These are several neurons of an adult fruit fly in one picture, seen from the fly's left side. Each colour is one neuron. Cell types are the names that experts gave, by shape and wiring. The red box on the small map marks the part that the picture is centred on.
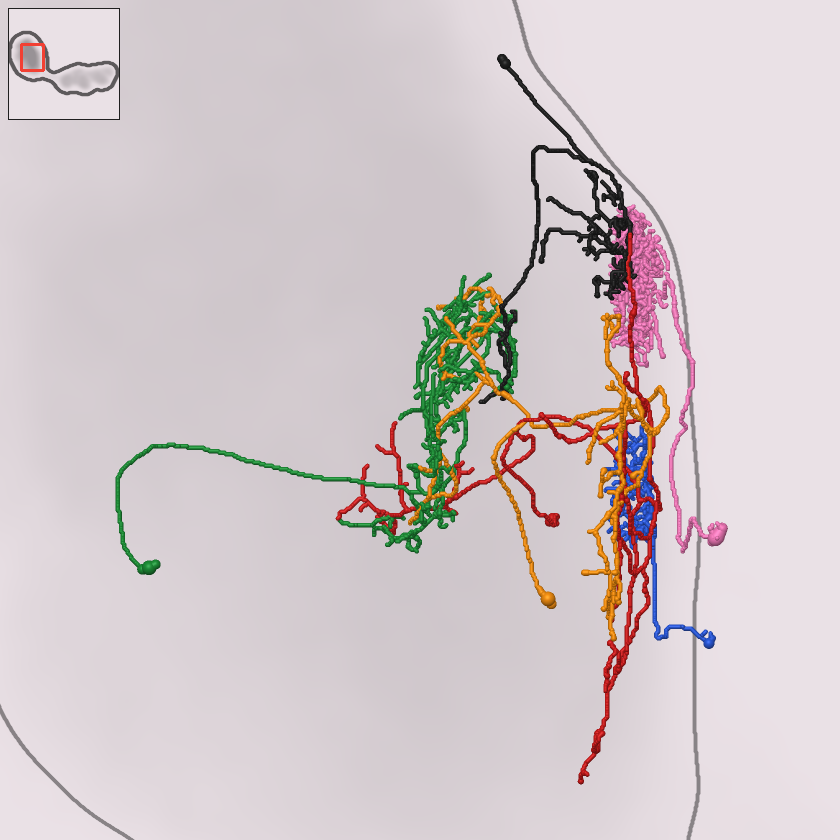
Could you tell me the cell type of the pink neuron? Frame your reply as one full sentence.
It is as LPi43 that this neuron is typed.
